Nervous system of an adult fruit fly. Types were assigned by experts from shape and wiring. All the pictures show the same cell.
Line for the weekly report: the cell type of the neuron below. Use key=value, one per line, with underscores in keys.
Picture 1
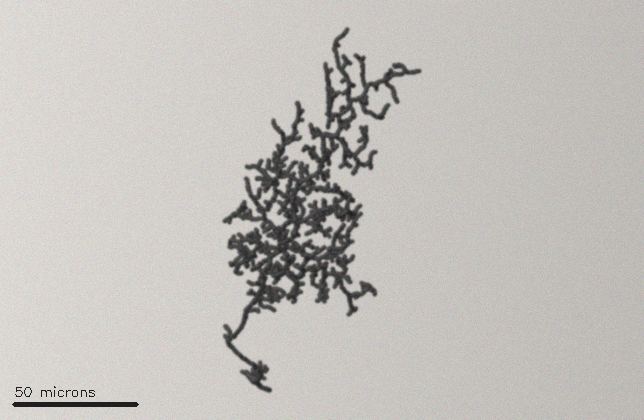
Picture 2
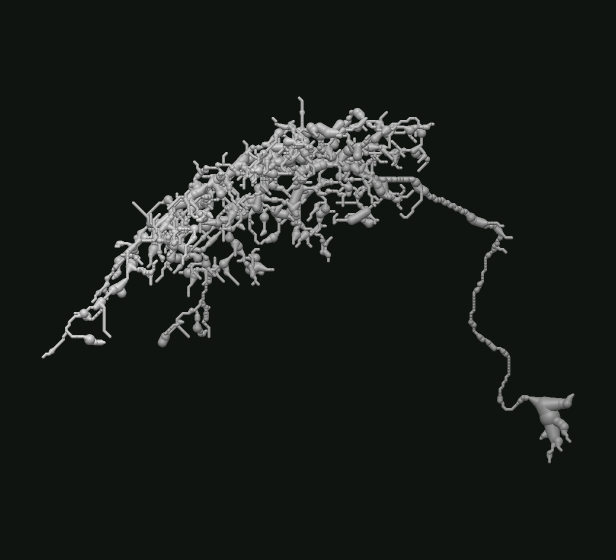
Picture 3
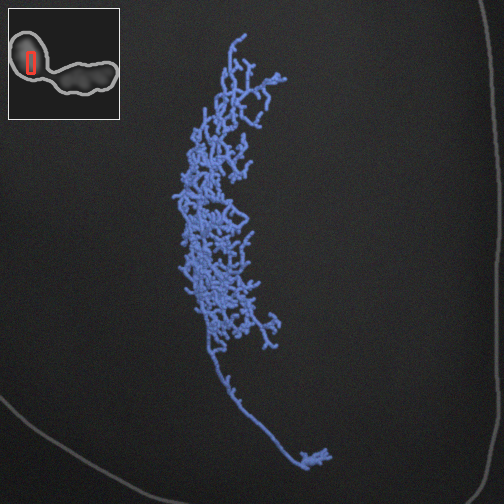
cell_type=Pm9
